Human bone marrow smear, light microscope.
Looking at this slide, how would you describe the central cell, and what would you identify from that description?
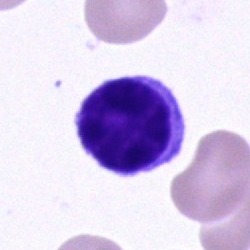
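You've got a round outline here, and the nucleus fills most of the cell. The chromatin's dark purple and coarsely clumped, with paler patches between the clumps. The cytoplasm is just a thin rim, widest on the right side of the cell. It's a lymphocyte.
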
